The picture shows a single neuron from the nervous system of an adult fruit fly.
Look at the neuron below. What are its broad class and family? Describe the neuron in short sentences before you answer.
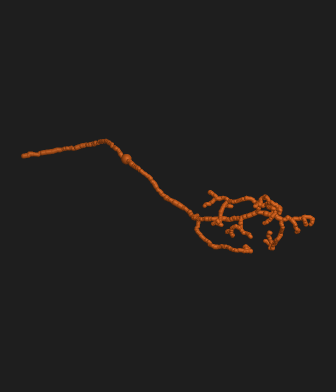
In this view it is more than twice as wide as it is tall. It is a sensory neuron entering the nerve cord. The name of its family is class mechanosensory tactile.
